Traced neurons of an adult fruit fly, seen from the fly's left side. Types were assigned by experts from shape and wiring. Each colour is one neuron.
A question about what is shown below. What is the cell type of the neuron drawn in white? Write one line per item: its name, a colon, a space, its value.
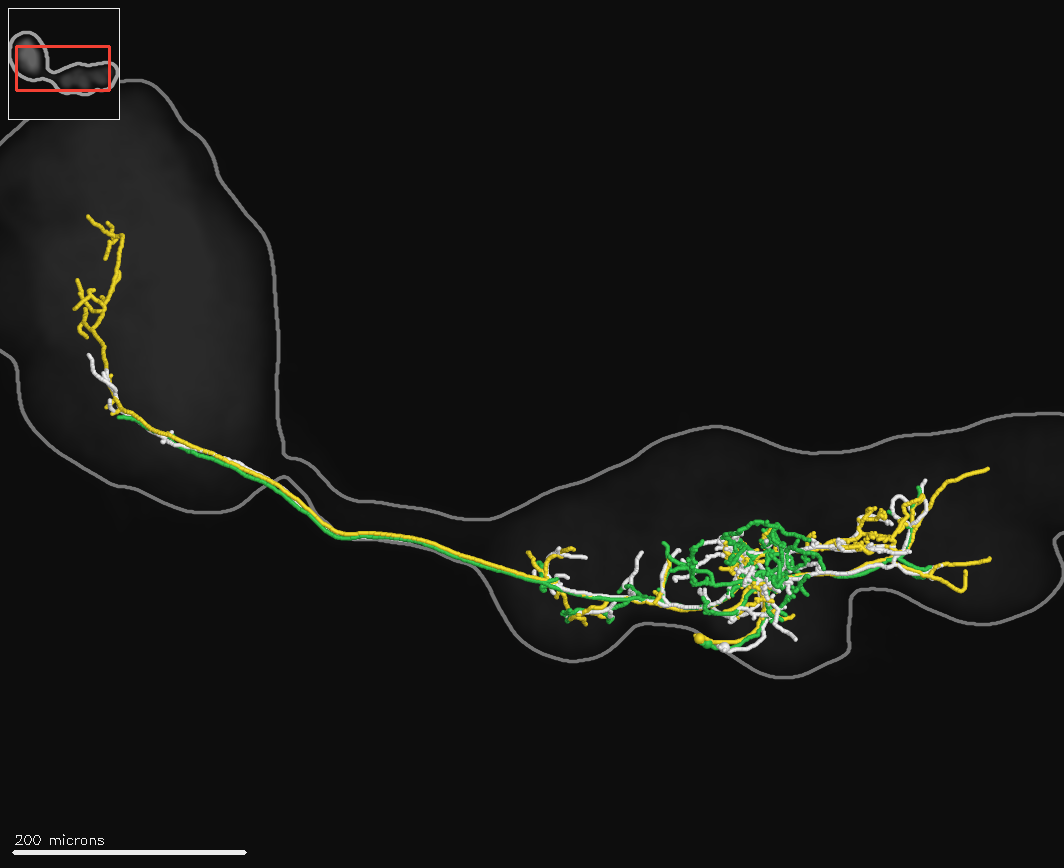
cell type: AN05B050_a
